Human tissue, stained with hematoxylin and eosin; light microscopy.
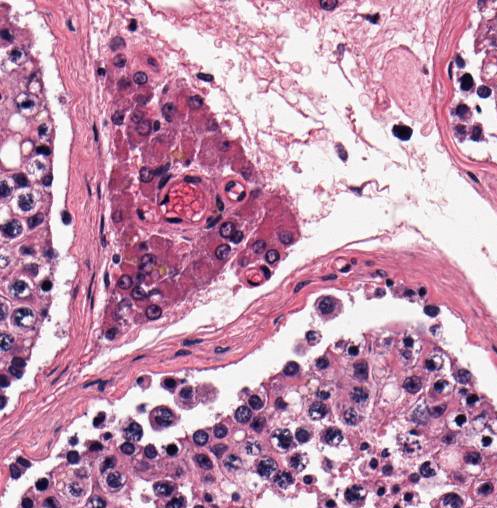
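Testis, haematoxylin and eosin. Tubule cross-sections at left edge and along bottom; interstitial cell cluster, upper centre. Cluster: polygonal Leydig cells, abundant deep pink cytoplasm, round nuclei. Upper right, between tubules: loose, pale, wispy connective tissue. Empty white clefts separate tubule walls from adjacent tissue, consistent with shrinkage during processing.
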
